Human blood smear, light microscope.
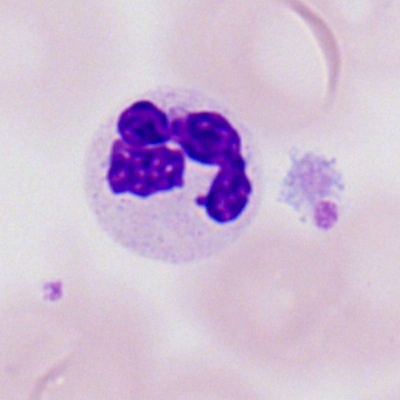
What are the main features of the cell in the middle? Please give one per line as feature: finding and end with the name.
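Outline: round, with a smooth edge
Chromatin: dark purple, in coarse clumps
Cytoplasm: plentiful, pale pinkish-lilac
Granules: fine and faint, within the cytoplasm
Name: segmented neutrophil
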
